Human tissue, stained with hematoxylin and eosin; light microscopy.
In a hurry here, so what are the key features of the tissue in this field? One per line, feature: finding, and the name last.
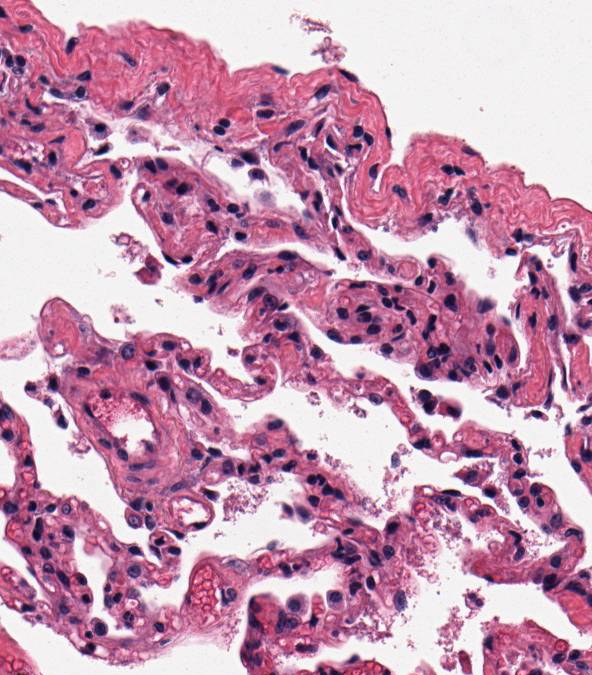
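Pattern: narrow branching pink septa between open white spaces, running roughly diagonally from upper left to lower right
Vessel: small, rounded, holding red blood cells, in septal tissue at the left middle
Nuclei: mostly small, dark, oval to elongated, no conspicuous nucleoli
Glands: none anywhere in the field
Name: lung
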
